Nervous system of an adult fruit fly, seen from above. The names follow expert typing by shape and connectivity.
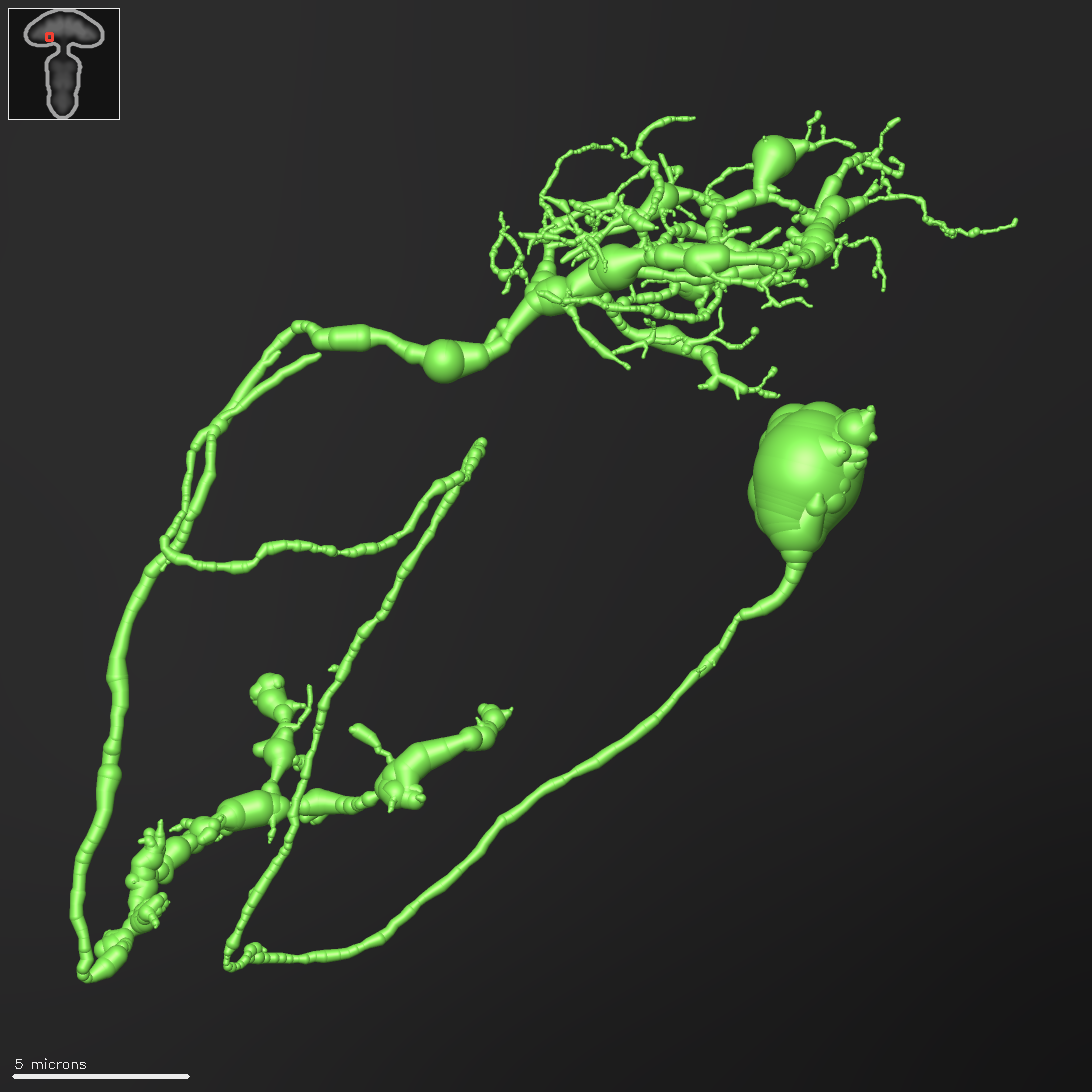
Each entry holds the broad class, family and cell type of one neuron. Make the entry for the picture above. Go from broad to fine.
optic-lobe intrinsic neuron; T; T5c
